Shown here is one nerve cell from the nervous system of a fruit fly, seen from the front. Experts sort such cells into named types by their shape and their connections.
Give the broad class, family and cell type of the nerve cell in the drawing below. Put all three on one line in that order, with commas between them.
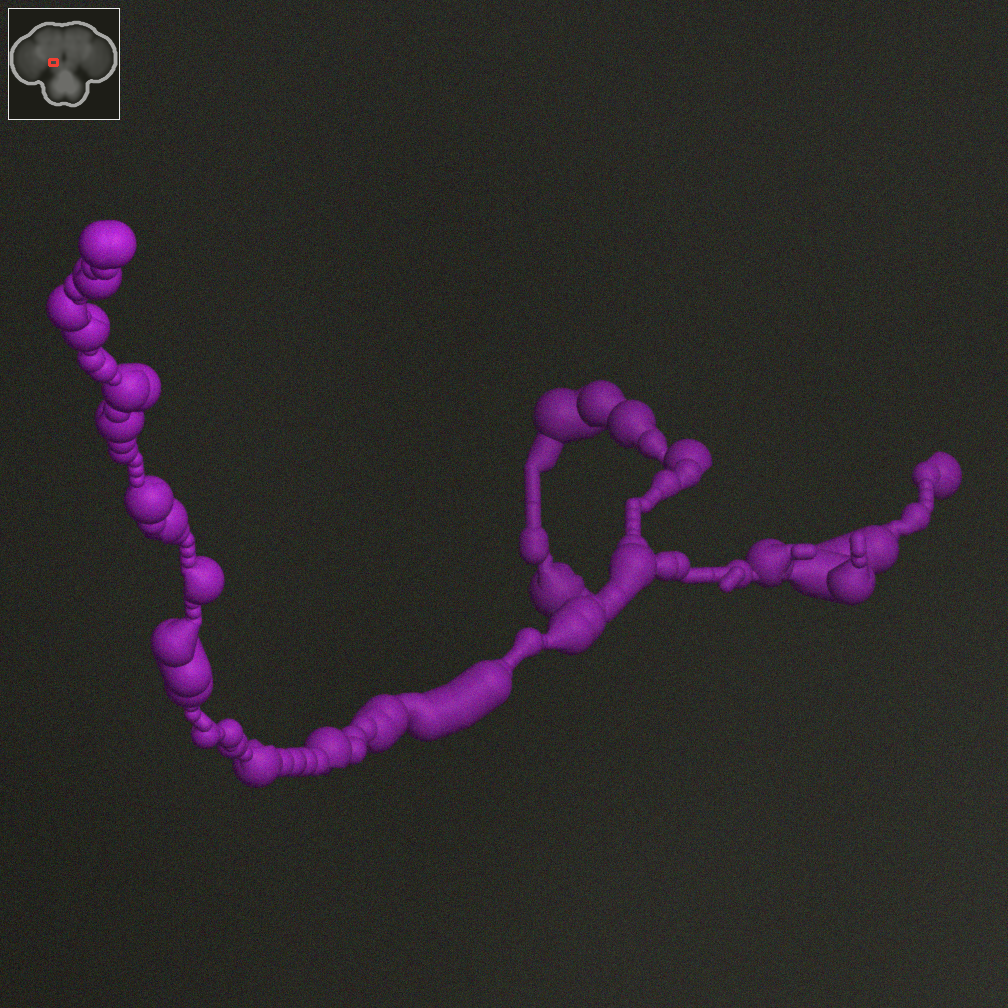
sensory neuron entering the brain, class mechanosensory, JO-ED2_a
